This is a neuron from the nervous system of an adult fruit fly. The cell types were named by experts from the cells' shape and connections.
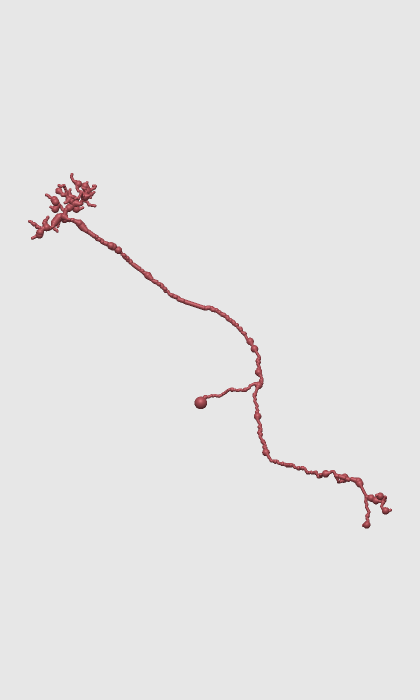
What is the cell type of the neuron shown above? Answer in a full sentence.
The cell type is LPC1.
